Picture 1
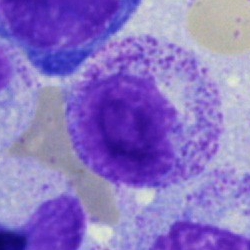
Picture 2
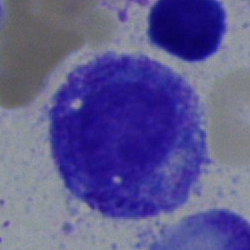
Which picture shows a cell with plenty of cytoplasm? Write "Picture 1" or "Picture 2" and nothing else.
Picture 1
